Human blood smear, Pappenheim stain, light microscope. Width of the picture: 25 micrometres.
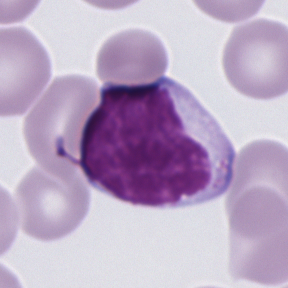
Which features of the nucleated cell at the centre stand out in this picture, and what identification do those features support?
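Look first at the chromatin: it is dark purple, with a coarse, mottled pattern. The nucleus measures about 12 by 11 micrometres. Now follow the cytoplasm, which is pale greyish-blue, and notice that it is widest on the right side of the nucleus. From the left edge of the cell, a thin tail-like projection reaches out. What you are looking at is a large granular lymphocyte.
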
